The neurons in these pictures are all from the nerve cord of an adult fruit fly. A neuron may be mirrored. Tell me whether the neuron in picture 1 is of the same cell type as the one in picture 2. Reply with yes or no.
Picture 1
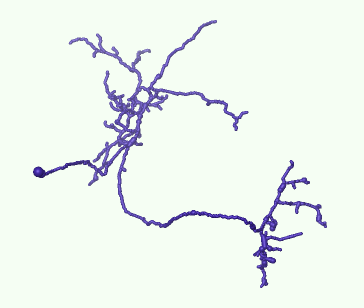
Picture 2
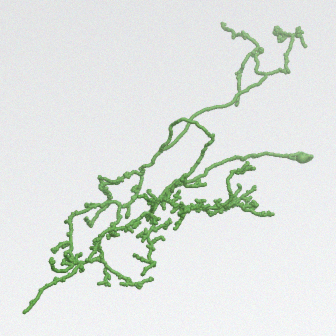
no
